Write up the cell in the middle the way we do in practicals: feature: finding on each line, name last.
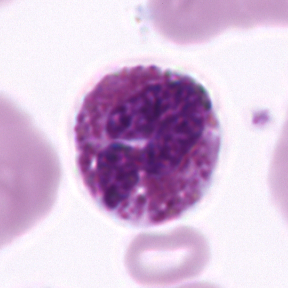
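Granules: coarse, filling the whole cell
Nucleus: outline hard to trace beneath overlying granules
Clear cytoplasm: hardly any granule-free area visible
Surface: no projections
Name: eosinophil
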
